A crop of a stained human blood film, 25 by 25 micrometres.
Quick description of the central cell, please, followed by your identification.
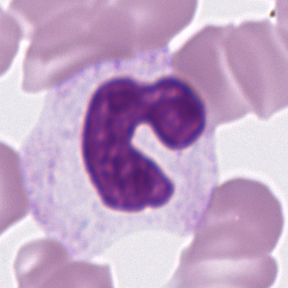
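So here the outline is roughly round and smooth. The nucleus is one unsegmented band, curved into a C, and the opening of that curve faces right. There's plenty of cytoplasm, pale pinkish-lilac. It's a band neutrophil.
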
